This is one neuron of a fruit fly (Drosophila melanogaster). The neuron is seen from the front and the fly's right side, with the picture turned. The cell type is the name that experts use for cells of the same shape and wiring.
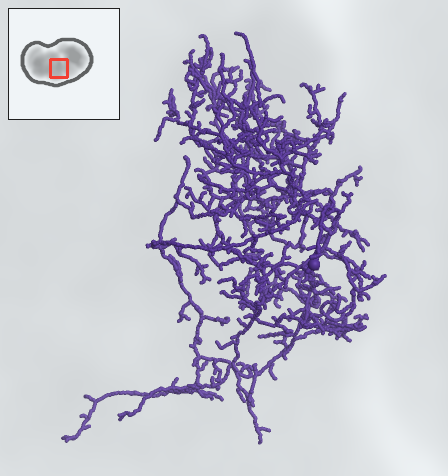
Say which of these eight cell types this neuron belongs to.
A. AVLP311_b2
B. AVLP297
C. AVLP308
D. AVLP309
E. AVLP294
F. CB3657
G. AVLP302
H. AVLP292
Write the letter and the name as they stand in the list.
C. AVLP308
